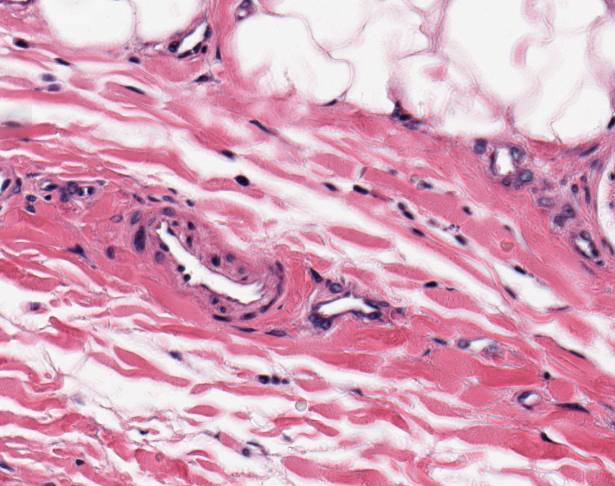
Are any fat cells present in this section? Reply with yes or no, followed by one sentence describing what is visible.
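Yes. Adipocytes with empty white cytoplasm line the top edge of the field, mostly toward the upper right.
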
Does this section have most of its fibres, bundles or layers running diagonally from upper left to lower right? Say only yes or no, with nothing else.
Yes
